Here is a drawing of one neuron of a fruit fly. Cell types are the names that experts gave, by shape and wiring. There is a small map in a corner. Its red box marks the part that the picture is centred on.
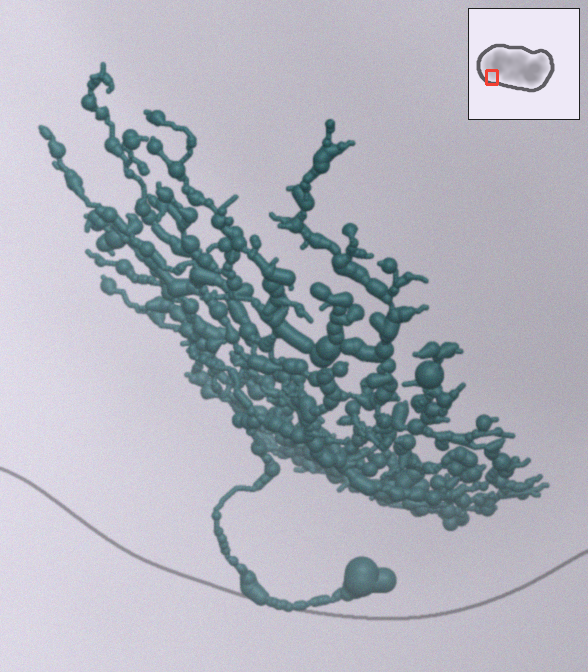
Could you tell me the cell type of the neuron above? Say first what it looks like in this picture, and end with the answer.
Its cell body lies at the bottom of the picture. The picture shows dozens of branch ends. Its broad class is optic-lobe intrinsic neuron. The cell type is Dm18.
